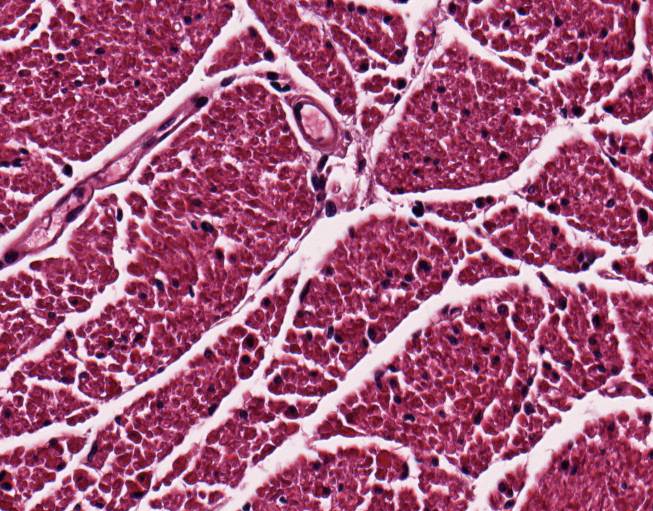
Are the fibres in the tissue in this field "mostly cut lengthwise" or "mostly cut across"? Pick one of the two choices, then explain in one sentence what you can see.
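Mostly cut across. Within the bundles the muscle cells are cut across, appearing as small, closely packed, rounded or polygonal deep pink-red profiles.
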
